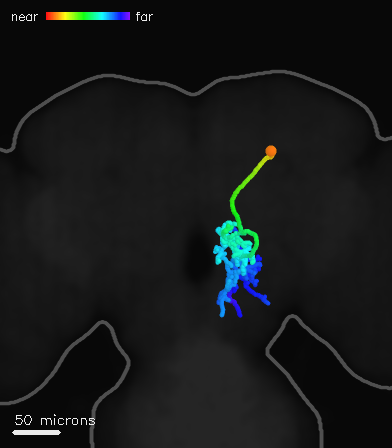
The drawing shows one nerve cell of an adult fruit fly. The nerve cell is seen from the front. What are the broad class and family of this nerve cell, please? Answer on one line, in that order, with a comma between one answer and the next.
central-brain intrinsic neuron, hemilineage AOTUv1_ventral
